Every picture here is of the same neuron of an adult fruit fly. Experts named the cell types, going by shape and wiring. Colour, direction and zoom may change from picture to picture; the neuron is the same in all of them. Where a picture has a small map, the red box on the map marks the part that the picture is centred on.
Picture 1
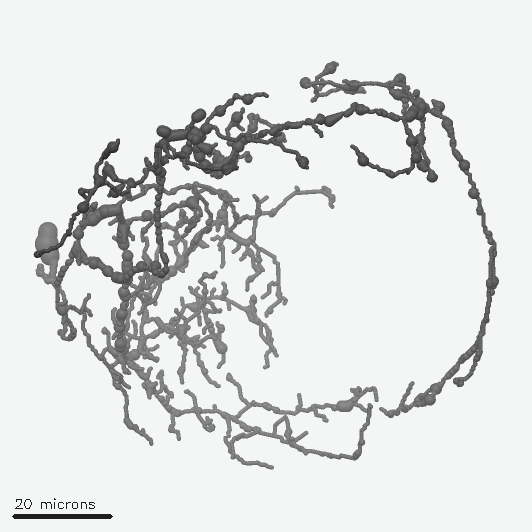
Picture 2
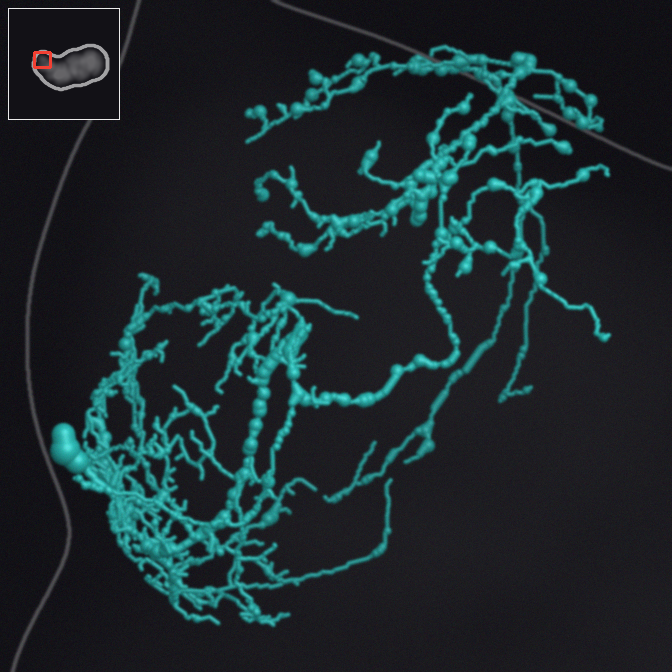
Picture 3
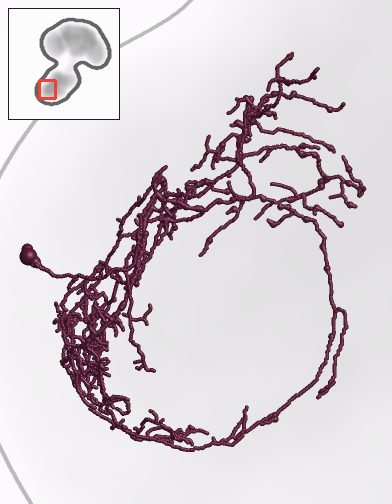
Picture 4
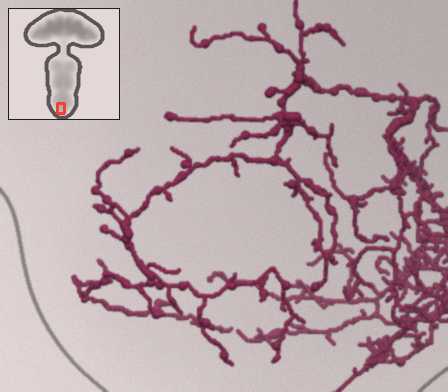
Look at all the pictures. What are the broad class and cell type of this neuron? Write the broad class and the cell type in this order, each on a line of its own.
nerve-cord intrinsic neuron
INXXX350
